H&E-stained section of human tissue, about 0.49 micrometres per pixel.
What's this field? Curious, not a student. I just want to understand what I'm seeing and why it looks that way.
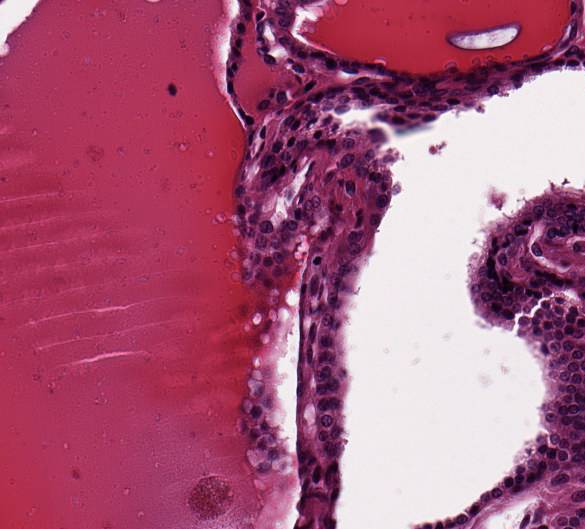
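Thyroid follicle. Left half: large expanse of homogeneous, eosinophilic, pink-red material; small clear vacuoles line its right edge at the lining cells. Top right: a smaller rounded unit of the same material, rimmed by cells.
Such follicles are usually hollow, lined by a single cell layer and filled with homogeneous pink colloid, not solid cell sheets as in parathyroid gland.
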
